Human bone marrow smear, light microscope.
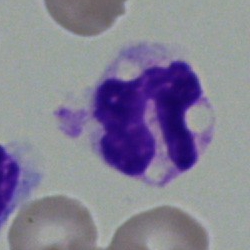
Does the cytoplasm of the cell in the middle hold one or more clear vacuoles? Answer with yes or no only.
Yes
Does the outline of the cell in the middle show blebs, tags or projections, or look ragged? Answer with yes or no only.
Yes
